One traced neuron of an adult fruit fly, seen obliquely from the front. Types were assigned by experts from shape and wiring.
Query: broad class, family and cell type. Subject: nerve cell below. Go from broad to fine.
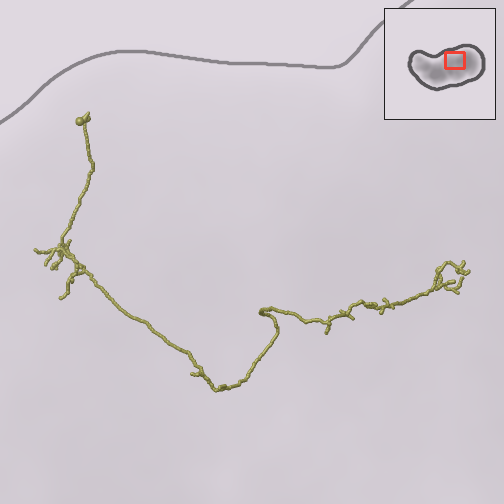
central-brain intrinsic neuron; class Kenyon Cell; KCg-d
